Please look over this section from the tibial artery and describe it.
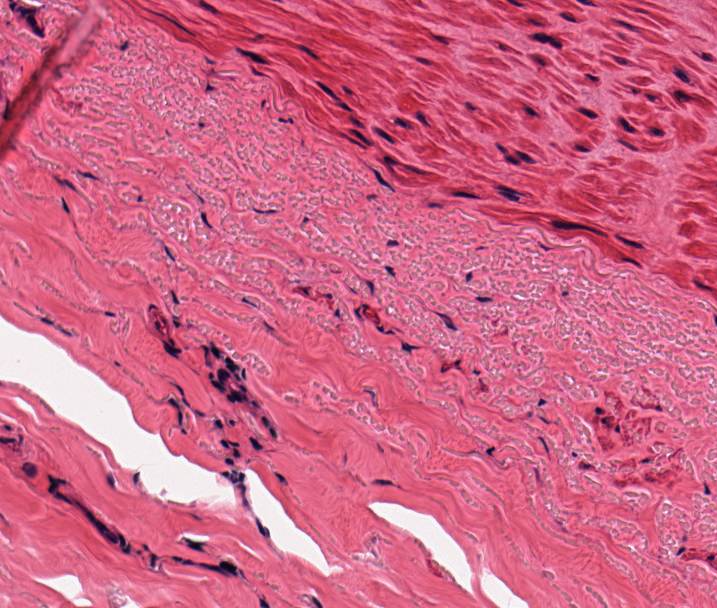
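Three bands run diagonally. At upper right, closely packed spindle cells form a compact deep-pink layer, their elongated dark nuclei parallel to the band. The middle band is a pale pink, finely fibrillar network riddled with small clear spaces, holding scattered small dark nuclei. At lower left, thick wavy eosinophilic collagen bundles carry sparse flattened nuclei.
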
